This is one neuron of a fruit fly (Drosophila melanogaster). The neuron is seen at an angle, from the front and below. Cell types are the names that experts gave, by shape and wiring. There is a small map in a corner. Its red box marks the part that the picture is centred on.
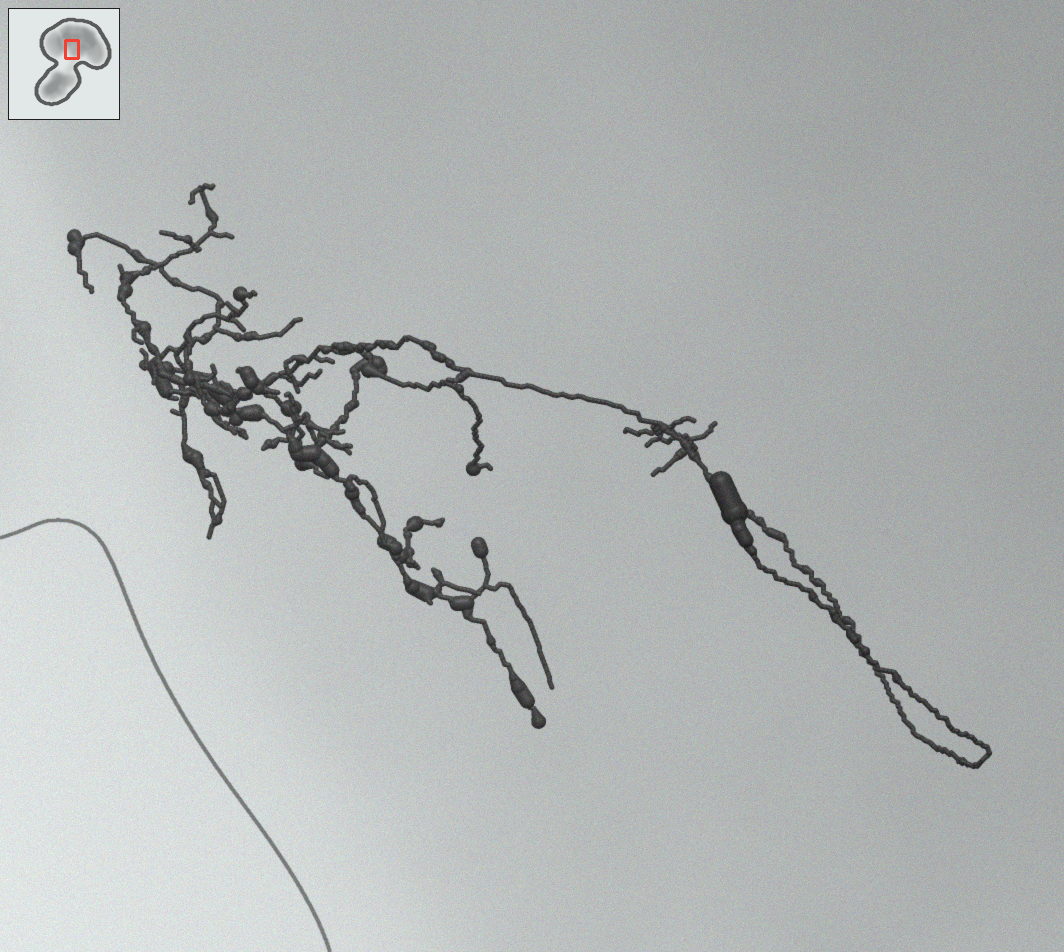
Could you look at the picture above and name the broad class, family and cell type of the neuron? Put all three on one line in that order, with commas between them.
central-brain intrinsic neuron, hemilineage MX3, CB3784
